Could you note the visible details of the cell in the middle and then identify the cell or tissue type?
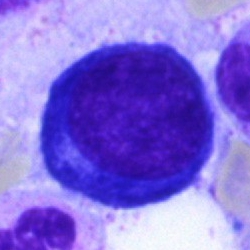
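Cytoplasm deep, intense blue. Paler crescent of cytoplasm against lower-left side of nucleus. No visible granules. No vacuoles. Proerythroblast.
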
